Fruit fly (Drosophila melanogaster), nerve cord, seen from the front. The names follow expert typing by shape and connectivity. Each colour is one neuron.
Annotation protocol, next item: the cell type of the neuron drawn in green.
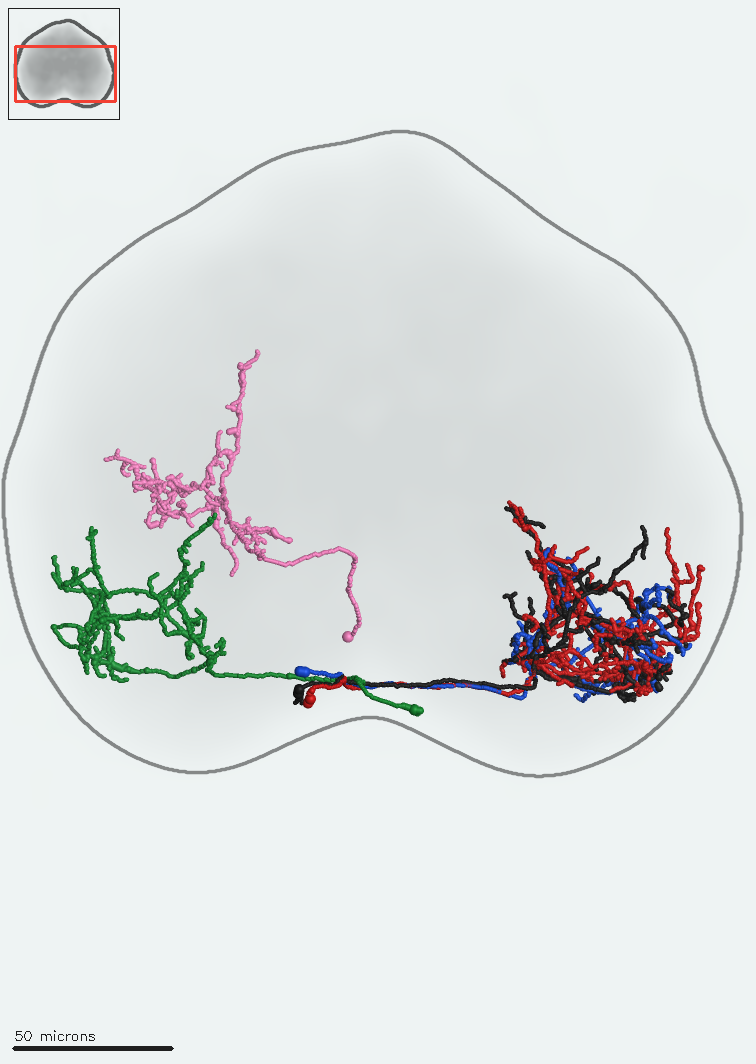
IN14A088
